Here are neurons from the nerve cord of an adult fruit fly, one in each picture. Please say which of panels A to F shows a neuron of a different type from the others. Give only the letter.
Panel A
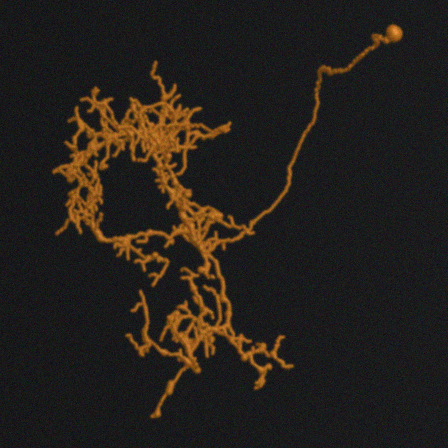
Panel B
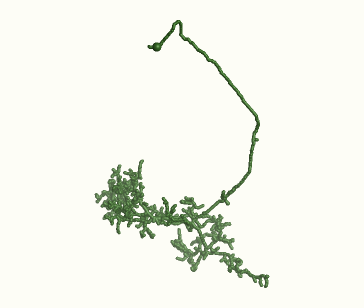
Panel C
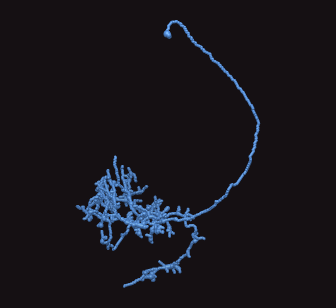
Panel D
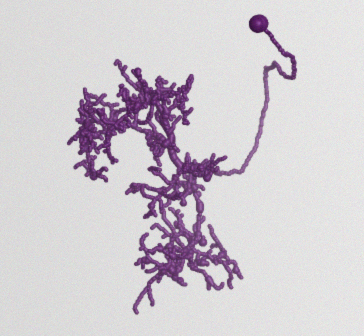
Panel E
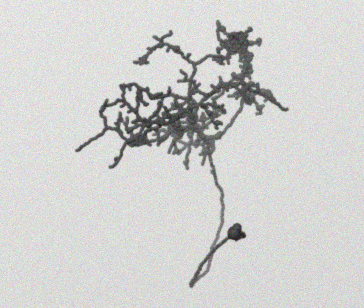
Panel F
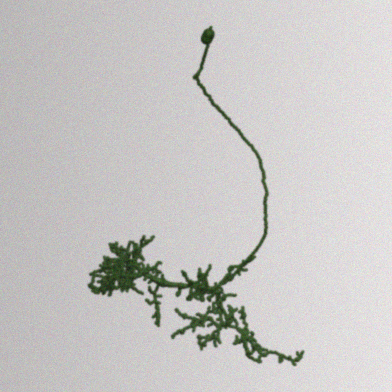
E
